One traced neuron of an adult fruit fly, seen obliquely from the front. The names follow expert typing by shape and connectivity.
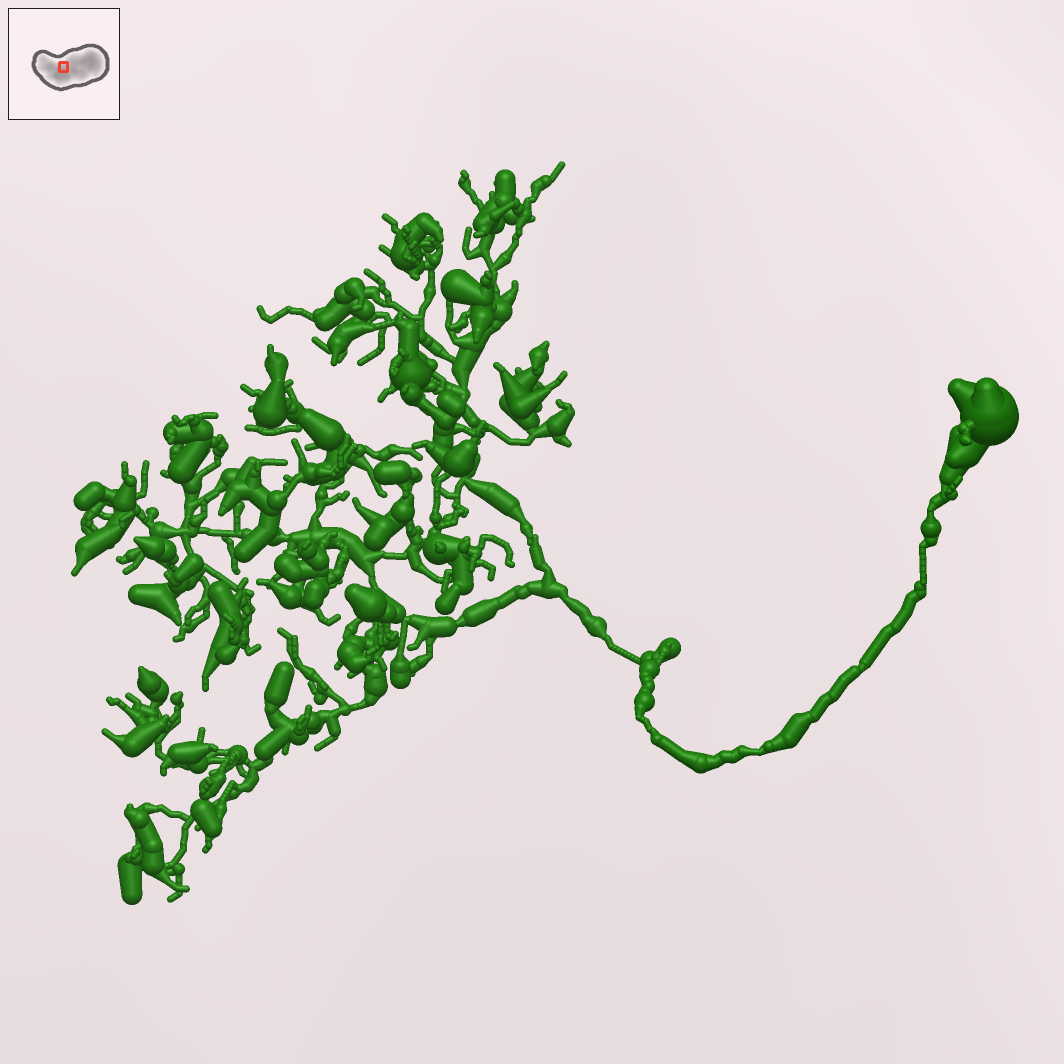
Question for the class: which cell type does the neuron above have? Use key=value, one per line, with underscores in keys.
cell_type=Dm4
